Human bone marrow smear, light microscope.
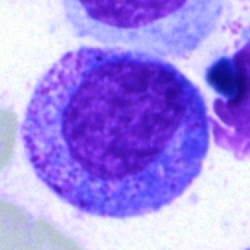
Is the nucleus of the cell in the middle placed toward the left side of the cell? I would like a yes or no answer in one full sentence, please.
No, the nucleus of this cell is positioned toward the right side.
